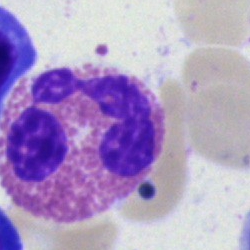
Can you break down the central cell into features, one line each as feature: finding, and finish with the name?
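Chromatin: dark purple, densely clumped
Nucleoli: none visible in the nuclear lobes
Granules: coarse, pink, packing the cytoplasm
Vacuoles: none seen
Name: eosinophil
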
